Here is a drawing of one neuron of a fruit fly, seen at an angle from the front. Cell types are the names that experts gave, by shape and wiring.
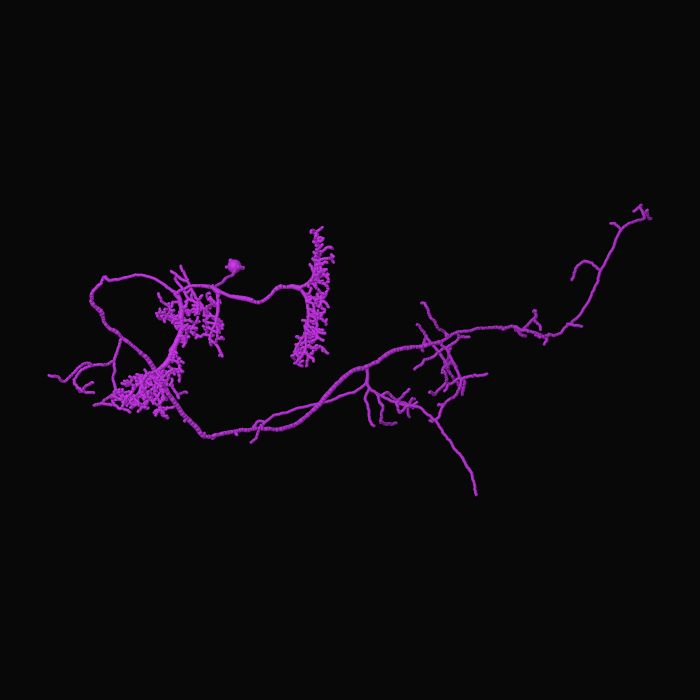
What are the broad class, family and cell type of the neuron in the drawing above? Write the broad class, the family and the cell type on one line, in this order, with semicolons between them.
descending neuron; DNp; DNp11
